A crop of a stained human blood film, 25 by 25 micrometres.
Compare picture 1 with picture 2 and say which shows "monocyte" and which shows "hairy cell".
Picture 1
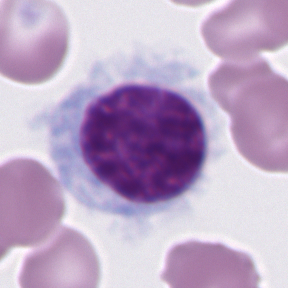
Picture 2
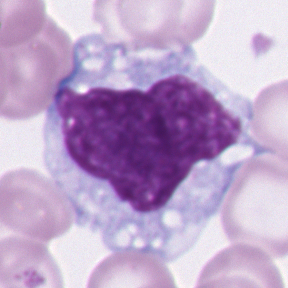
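Picture 1 shows a hairy cell, and picture 2 shows a monocyte. In the hairy cell the cytoplasm is pale blue and forms a rim that is broader on the left than on the right, while the monocyte has abundant, pale grey-blue cytoplasm.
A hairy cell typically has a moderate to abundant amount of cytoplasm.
Vacuoles set the two apart: the hairy cell's cytoplasm contains none, whereas several small clear vacuoles lie in the monocyte's cytoplasm.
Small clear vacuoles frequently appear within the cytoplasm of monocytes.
No distinct granules are seen in the hairy cell, and the monocyte holds no coarse orange-red granules. No nucleoli are visible in the hairy cell's nucleus.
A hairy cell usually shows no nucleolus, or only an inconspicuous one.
The monocyte's nucleus stains a deep purple, and its outer edge is uneven and irregular. Around the hairy cell, red cells lie nearby but none overlaps it; around the monocyte, red cells press against the cell on several sides.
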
